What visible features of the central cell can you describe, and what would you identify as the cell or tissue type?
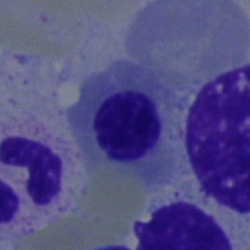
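Look first at the chromatin: dark purple and dense, with a few small paler patches. Now the cytoplasm, pale greyish-blue, forming a broad rim all around the nucleus. See how the outline is irregular and angular. This is an erythroblast.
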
